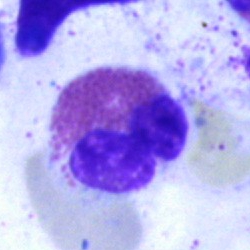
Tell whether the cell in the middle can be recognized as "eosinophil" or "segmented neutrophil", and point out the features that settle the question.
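This is an eosinophil rather than a segmented neutrophil. Its cytoplasm is packed with coarse pink-red granules, and this granular cytoplasm fills the upper left part of the cell.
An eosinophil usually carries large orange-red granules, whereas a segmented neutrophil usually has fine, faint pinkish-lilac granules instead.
The coarse granules seen here therefore set the cell apart from a segmented neutrophil with its fine, faint granules. The nuclear lobes lie in the lower right part of the cell, with dense chromatin that stains dark purple.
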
